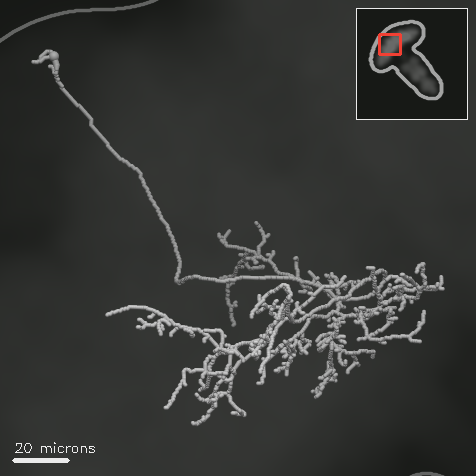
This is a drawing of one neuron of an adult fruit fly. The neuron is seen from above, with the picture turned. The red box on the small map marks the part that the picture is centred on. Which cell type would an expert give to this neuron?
CL116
